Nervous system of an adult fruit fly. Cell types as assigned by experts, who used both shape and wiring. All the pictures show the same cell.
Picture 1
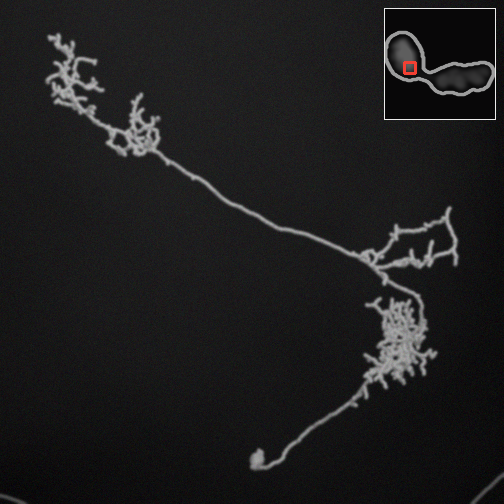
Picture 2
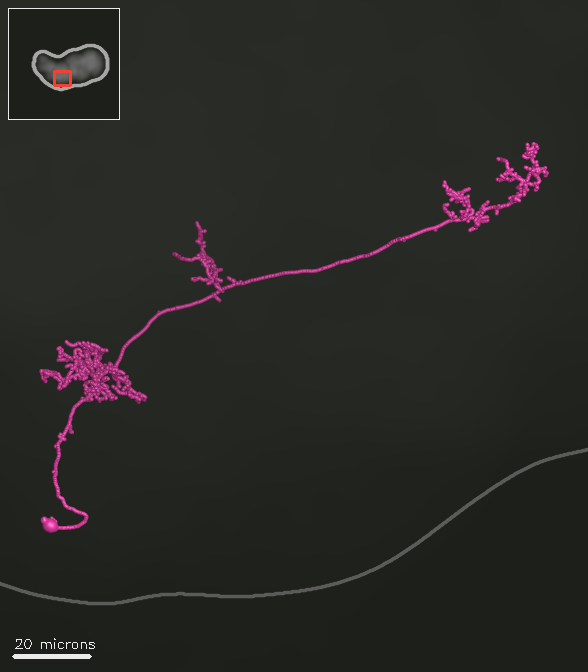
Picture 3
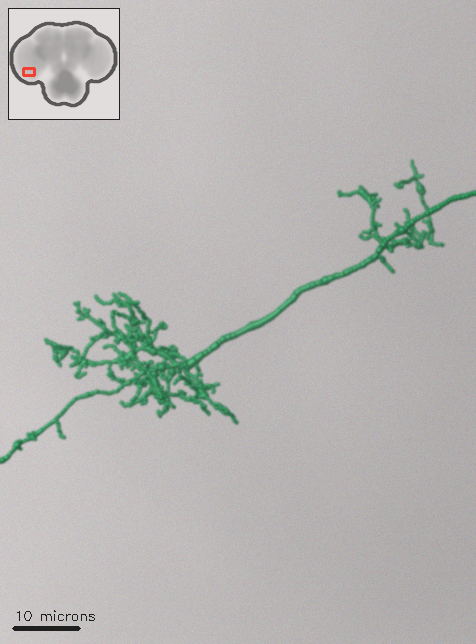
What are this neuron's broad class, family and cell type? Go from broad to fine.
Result: optic-lobe intrinsic neuron; TmY; TmY17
